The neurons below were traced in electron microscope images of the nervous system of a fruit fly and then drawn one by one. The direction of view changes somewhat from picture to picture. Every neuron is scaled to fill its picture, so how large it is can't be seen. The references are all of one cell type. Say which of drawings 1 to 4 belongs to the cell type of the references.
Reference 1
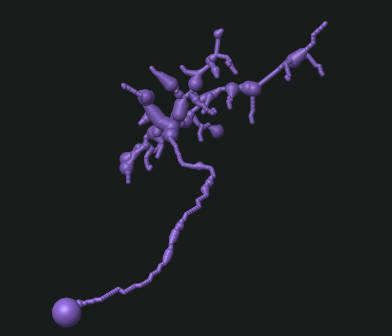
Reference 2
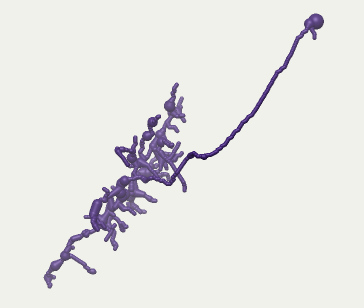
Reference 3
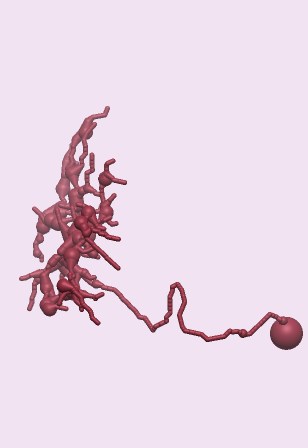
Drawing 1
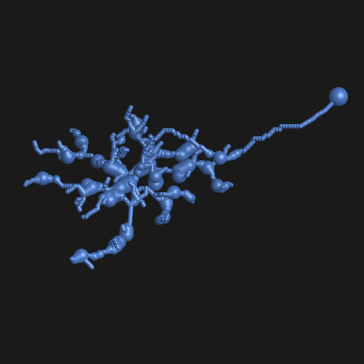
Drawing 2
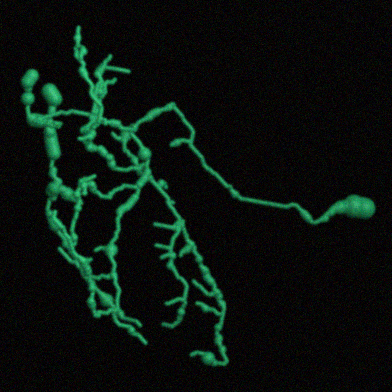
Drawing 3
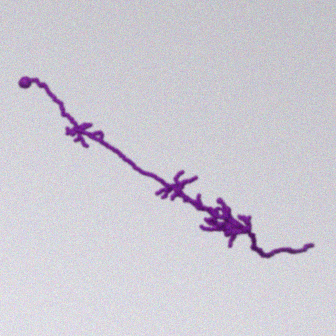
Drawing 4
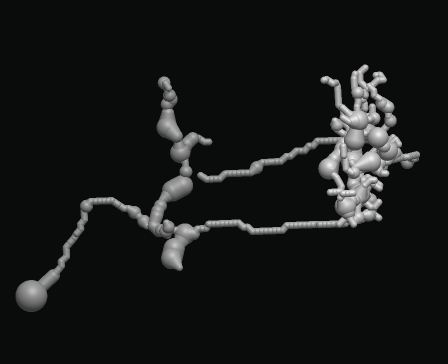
1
